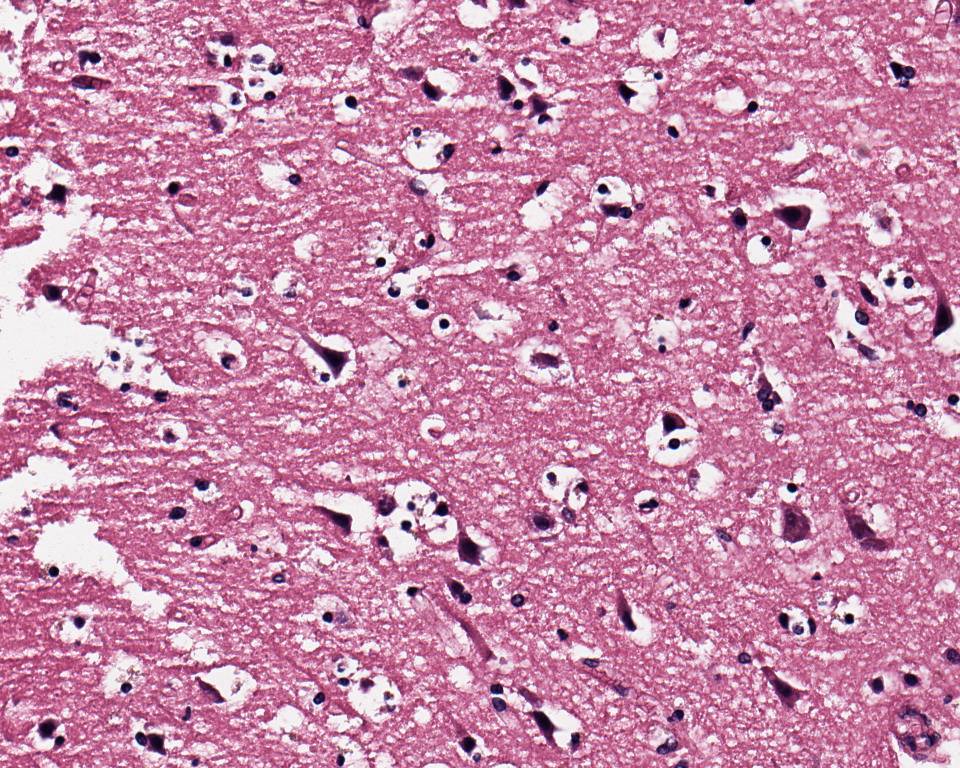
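Cerebral cortex, H&E. Many small, round, dark glial nuclei are distributed fairly evenly through the neuropil. Many cells lie within clear, empty halos that separate them from the surrounding neuropil. Irregular white clefts of torn tissue run along the left edge.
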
